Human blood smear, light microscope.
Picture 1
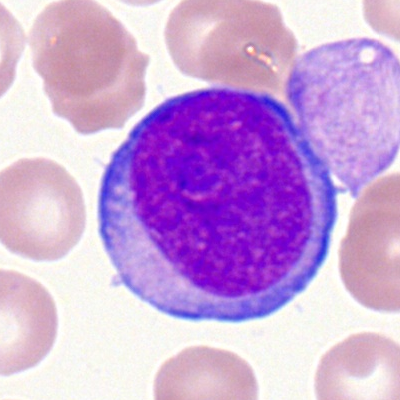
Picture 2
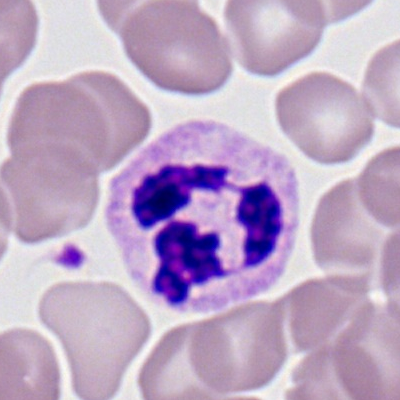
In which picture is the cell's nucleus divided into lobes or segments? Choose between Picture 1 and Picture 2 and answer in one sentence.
It is the cell in picture 2 whose nucleus is split into lobes.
